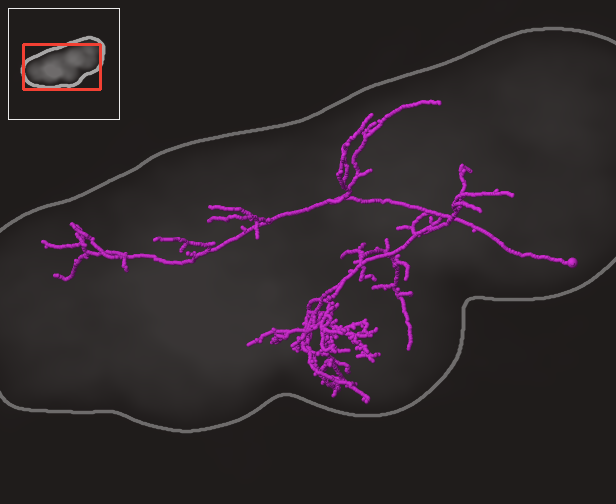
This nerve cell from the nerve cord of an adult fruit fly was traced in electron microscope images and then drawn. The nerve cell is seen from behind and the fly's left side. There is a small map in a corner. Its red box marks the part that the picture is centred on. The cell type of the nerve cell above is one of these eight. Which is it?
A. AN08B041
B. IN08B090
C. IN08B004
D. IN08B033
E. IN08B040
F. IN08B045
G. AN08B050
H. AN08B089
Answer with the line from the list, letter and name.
F. IN08B045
